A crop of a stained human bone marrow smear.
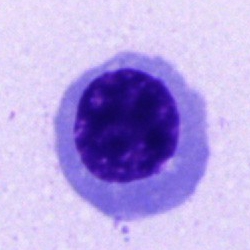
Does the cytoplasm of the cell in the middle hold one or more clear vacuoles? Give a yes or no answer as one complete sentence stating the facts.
No, this cell has a cytoplasm without any vacuoles.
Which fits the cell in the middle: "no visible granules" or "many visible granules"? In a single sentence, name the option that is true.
The cytoplasm of the cell lacks visible granules entirely.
